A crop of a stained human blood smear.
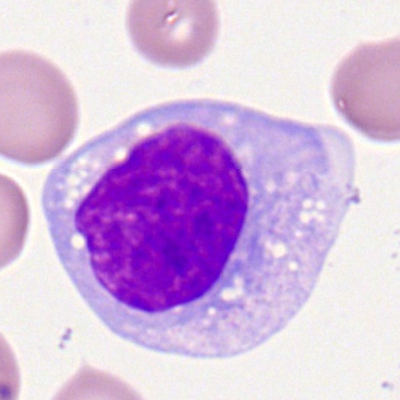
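Monocyte (central cell) in a stained blood smear. The nucleus lies toward the left side, leaving more cytoplasm on the right. The cytoplasm is abundant and pale blue-grey, with many small clear vacuoles scattered through it. It shows a faint, fine, dusty granularity rather than coarse coloured granules.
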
